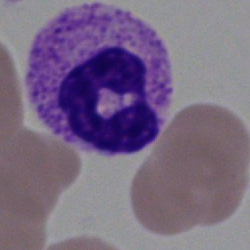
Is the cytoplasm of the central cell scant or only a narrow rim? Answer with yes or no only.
No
